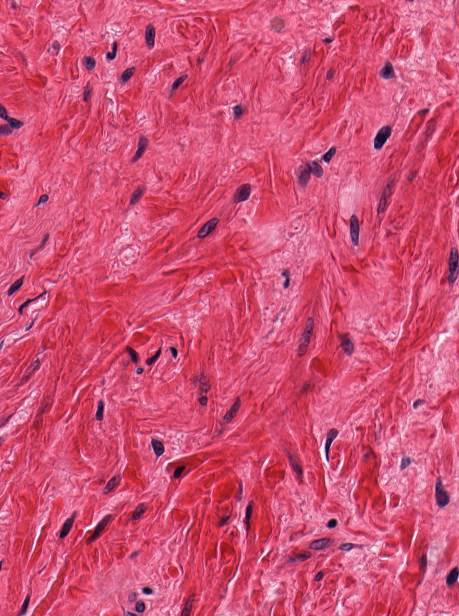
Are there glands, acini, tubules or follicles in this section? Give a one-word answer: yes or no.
No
